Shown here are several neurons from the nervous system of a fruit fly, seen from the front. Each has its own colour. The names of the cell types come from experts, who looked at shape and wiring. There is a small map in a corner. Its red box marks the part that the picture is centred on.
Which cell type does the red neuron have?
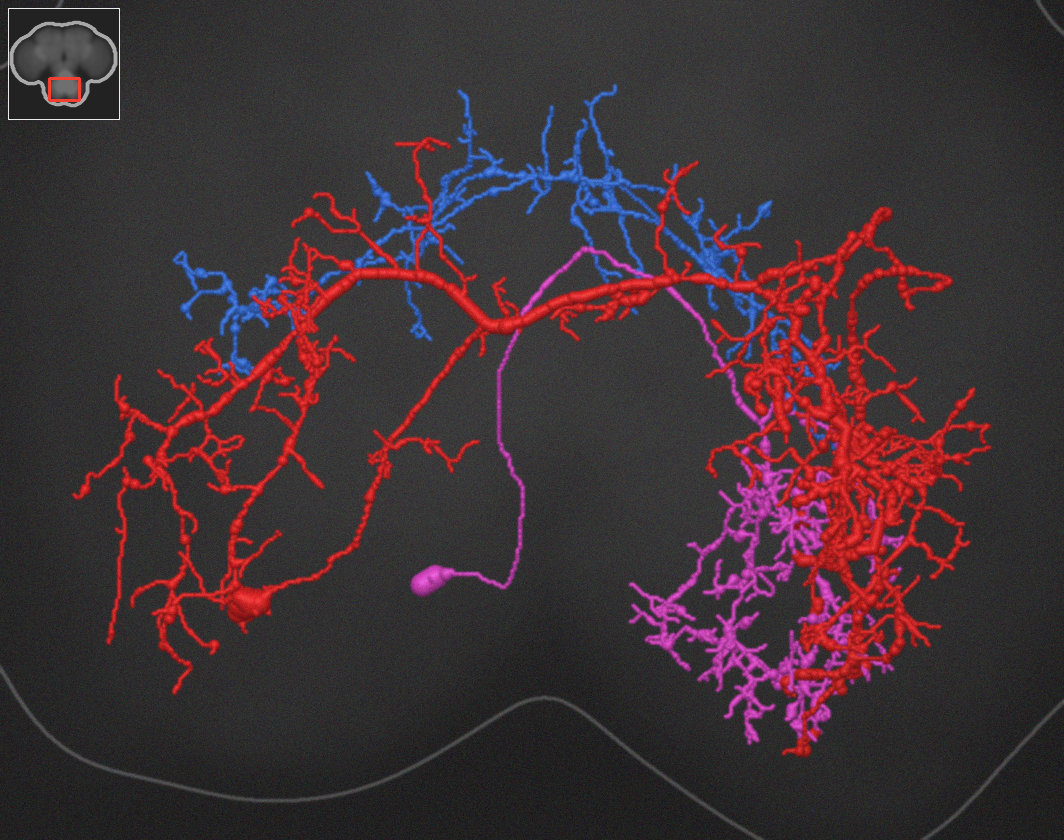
IN12B013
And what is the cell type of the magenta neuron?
IN12B052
